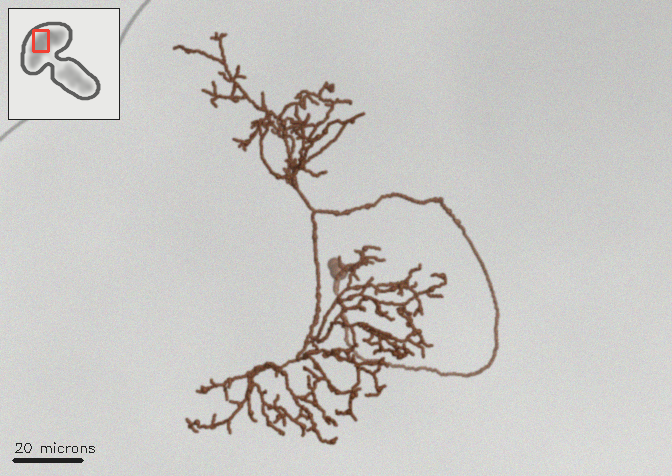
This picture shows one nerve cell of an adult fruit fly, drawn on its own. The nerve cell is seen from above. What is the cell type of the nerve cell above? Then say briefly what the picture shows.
Its cell type is FB4D_c. It is a central-brain intrinsic neuron. Its cell body lies in the middle of the picture. By the scale bar it is about 120 microns tall in this view. The picture shows dozens of branch ends.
